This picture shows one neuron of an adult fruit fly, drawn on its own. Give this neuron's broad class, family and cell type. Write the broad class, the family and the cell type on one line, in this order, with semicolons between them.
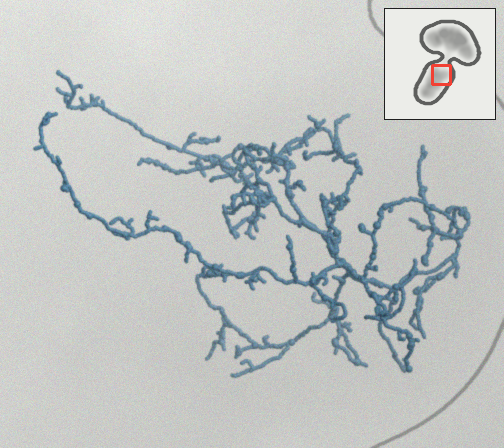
nerve-cord intrinsic neuron; hemilineage 20A.22A; IN20A.22A013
